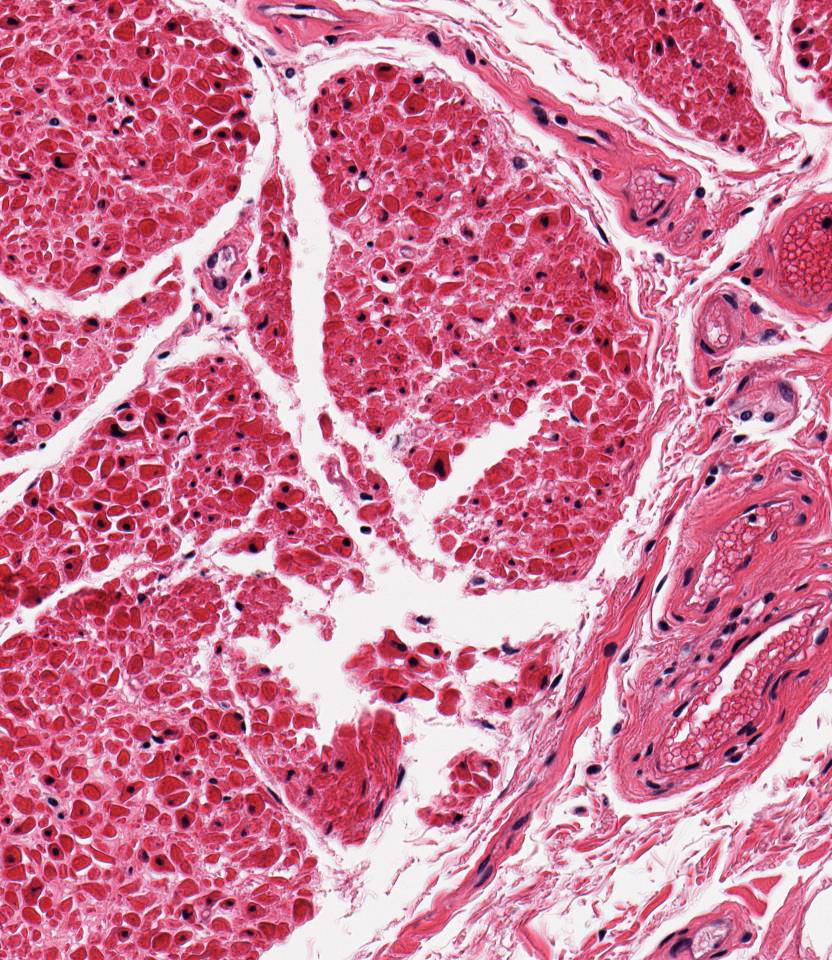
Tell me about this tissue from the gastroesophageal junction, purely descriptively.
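Muscle fibres, cut in cross section, are grouped into fascicles occupying the left and centre of the field. Their cytoplasm stains a deep red with eosin. Small dark nuclei lie scattered throughout the fascicles, between and among the fibres. Thin pale strands of connective tissue separate one fascicle from the next.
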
